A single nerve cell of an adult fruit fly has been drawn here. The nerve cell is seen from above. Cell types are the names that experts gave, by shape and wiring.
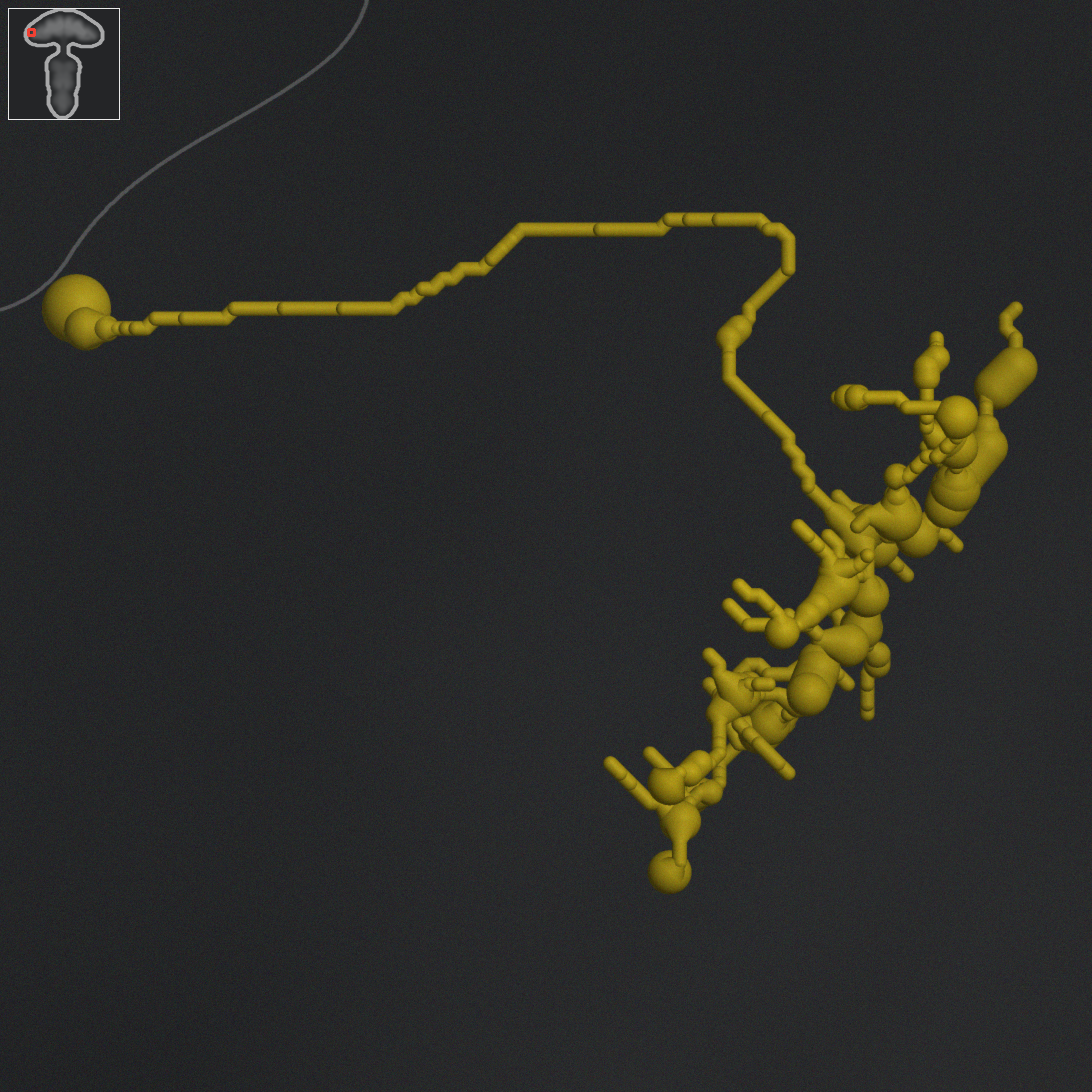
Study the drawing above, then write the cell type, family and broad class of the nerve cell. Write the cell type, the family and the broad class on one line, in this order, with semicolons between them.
Dm15; Dm; optic-lobe intrinsic neuron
